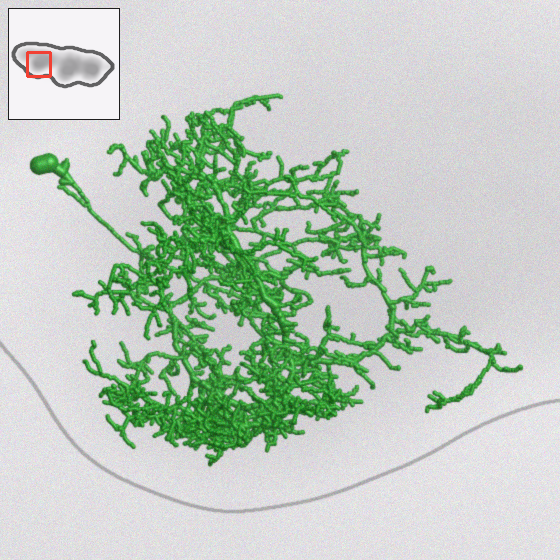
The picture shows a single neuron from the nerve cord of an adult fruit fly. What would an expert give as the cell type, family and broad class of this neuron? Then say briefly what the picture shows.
It is of cell type IN17A017. Its family is hemilineage 17A. This is a nerve-cord intrinsic neuron. The picture shows more than a hundred branch ends. As drawn here it is wider than it is tall.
